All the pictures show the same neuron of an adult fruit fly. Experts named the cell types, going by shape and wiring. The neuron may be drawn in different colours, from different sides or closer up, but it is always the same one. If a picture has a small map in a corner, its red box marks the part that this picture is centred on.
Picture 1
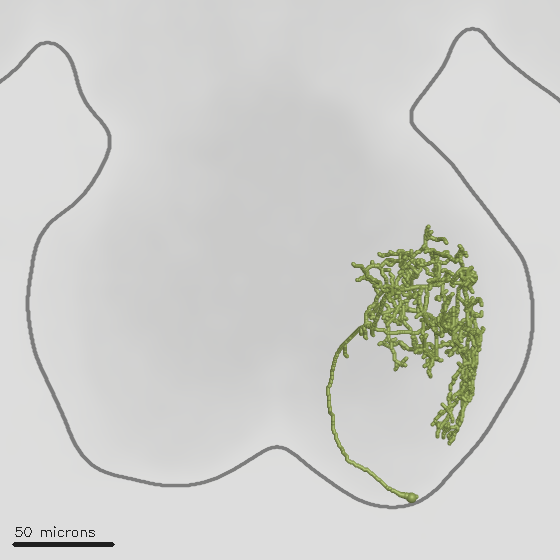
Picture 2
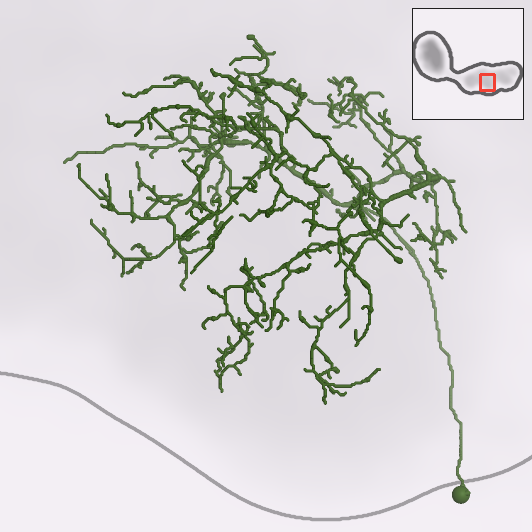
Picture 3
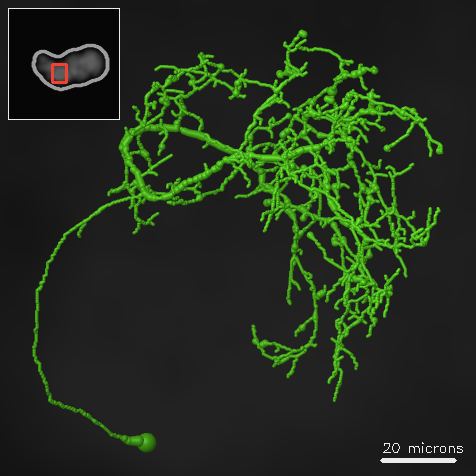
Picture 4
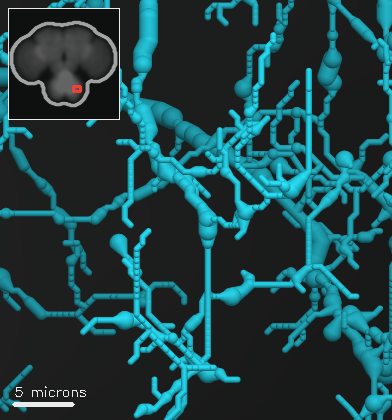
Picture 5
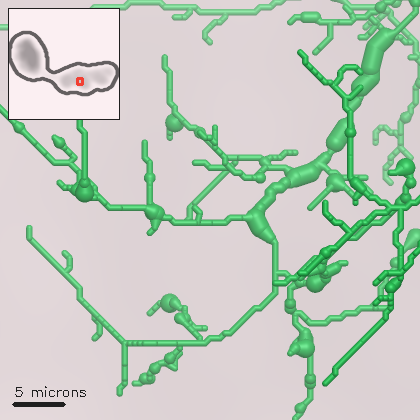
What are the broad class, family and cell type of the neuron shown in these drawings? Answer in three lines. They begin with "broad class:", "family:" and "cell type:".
broad class: nerve-cord intrinsic neuron
family: hemilineage 04B
cell type: IN04B074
